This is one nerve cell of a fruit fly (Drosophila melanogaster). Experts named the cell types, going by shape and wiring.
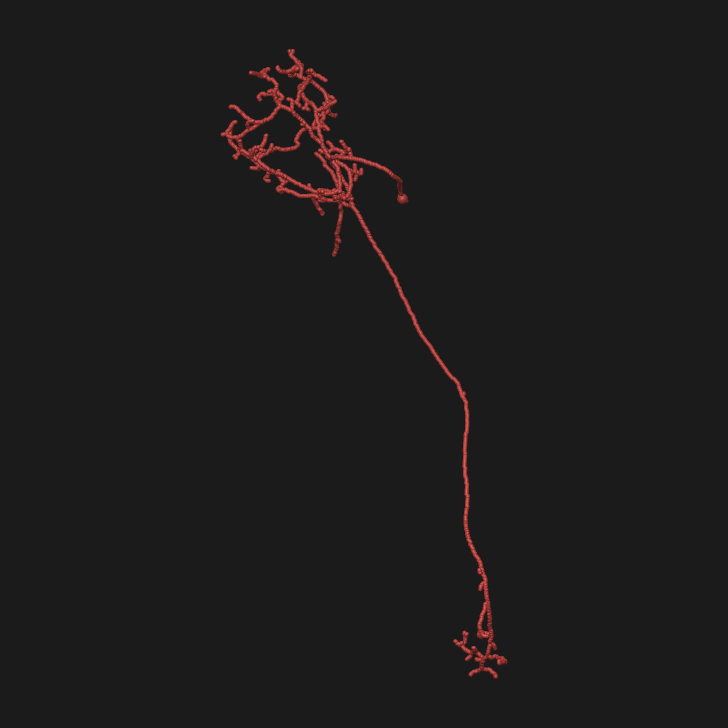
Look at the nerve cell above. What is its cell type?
AN08B099_j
